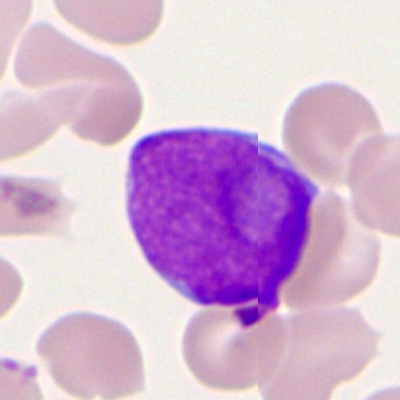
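Myeloblast, checked point by point. First, the nucleus fills almost the whole cell. Second, its chromatin is finely stippled and fairly even throughout. Third, the cytoplasm is only a thin, deep blue rim around the nucleus. Last, a small dark purple knob projects from the bottom edge of the cell.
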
